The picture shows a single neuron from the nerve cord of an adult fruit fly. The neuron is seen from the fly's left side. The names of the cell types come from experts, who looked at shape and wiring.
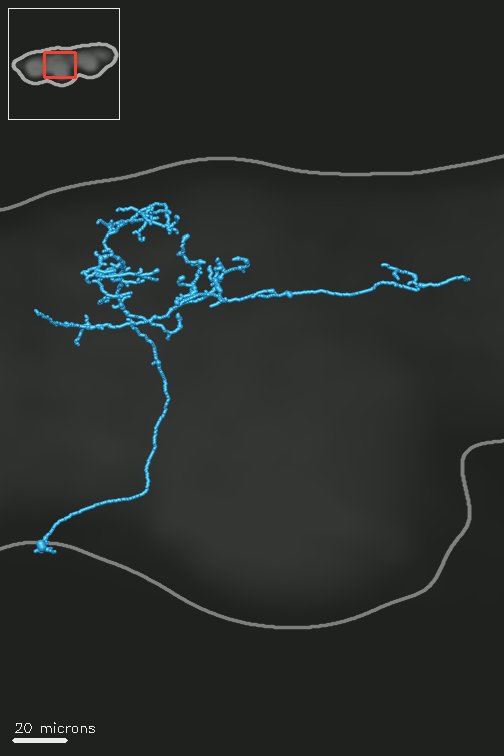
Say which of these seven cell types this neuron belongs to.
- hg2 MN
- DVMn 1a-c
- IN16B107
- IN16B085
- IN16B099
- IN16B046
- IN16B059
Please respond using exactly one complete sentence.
By type, the neuron is IN16B099.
